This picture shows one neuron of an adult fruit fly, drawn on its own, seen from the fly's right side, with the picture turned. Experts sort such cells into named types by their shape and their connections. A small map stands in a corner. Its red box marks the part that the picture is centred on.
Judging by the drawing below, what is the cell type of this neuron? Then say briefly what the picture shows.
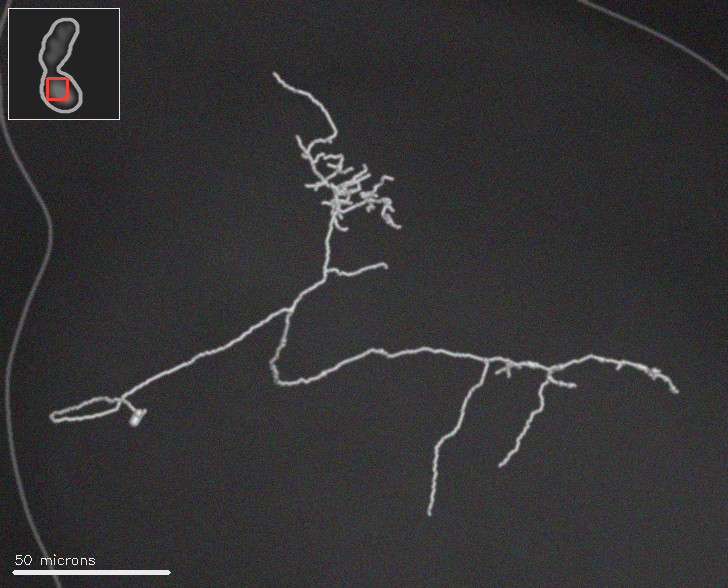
The cell type is GNG615. It is a central-brain intrinsic neuron. From left to right in the picture it spans about 200 microns. Dozens of branch ends can be seen.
